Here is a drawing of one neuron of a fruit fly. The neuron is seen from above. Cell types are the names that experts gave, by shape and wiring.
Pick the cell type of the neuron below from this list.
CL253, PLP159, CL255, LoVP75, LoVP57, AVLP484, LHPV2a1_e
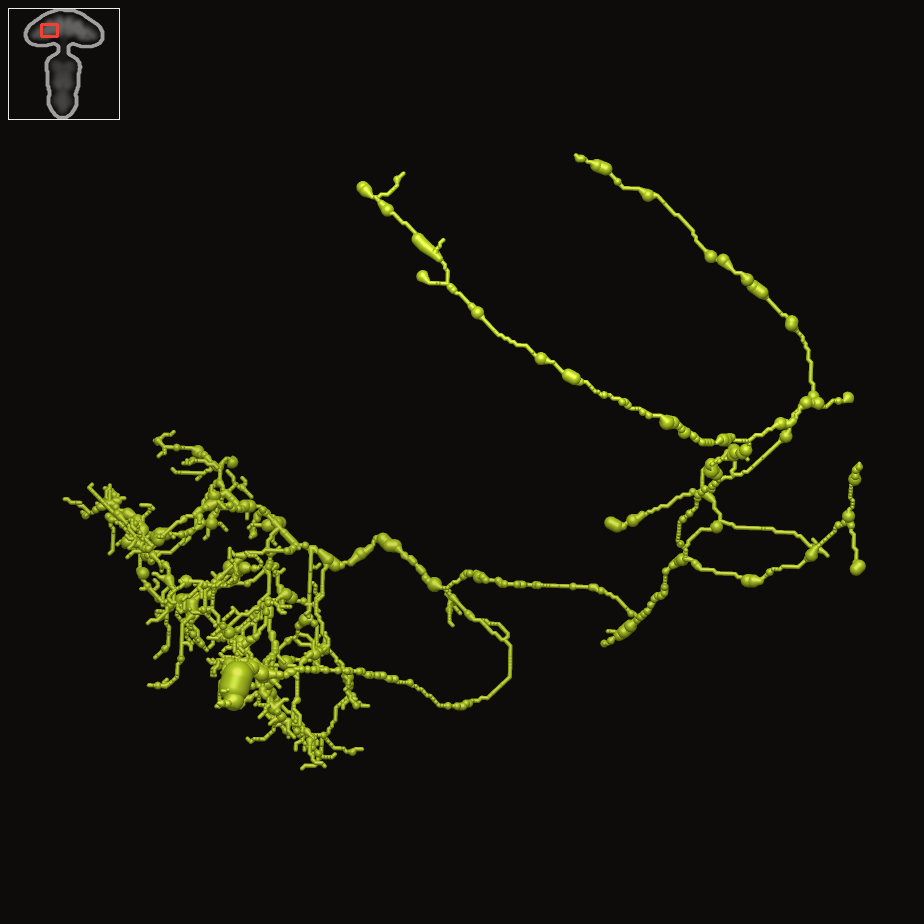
LoVP57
